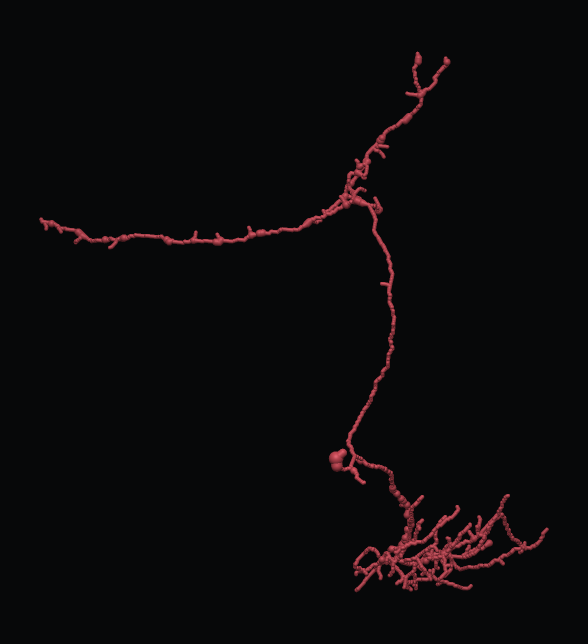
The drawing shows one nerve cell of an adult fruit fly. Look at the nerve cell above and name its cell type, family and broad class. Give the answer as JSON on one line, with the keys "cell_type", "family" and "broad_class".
{"cell_type": "LC41", "family": "hemilineage VLPp&l1_lateral", "broad_class": "visual projection neuron"}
